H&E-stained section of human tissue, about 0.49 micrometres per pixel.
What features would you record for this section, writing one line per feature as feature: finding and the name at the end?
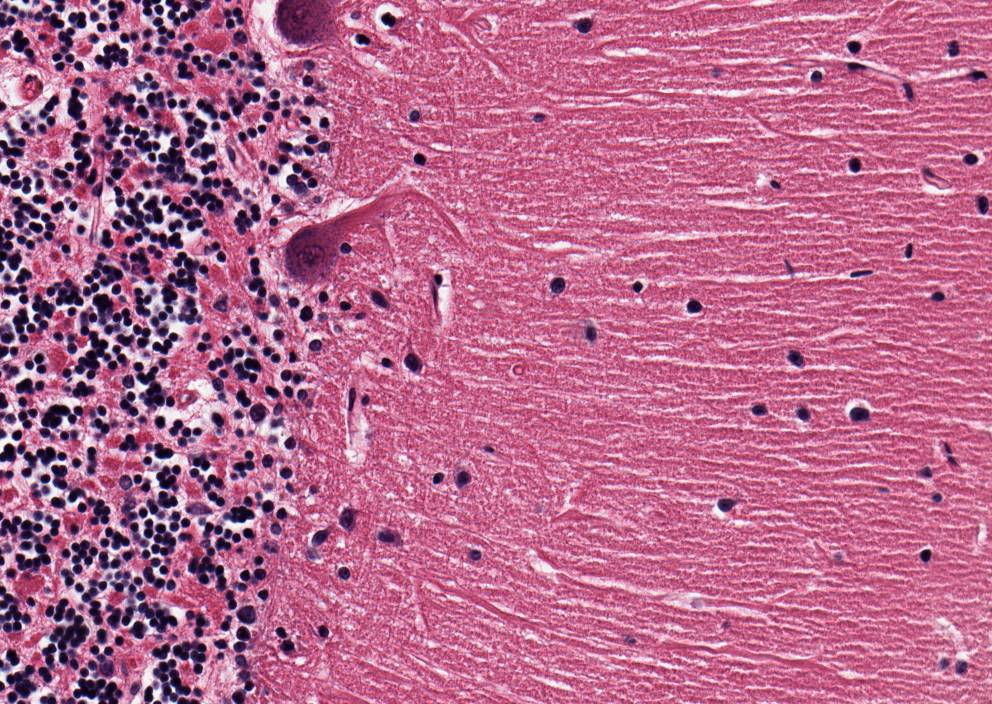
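Left zone: packed small round dark nuclei, scant visible cytoplasm
Islands: small nucleus-free pink areas scattered among left-zone nuclei
Pale zone: finely fibrillar pink neuropil, faint roughly horizontal streaks
Pale-zone nuclei: scattered, small, dark, widely spaced
Name: cerebellum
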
